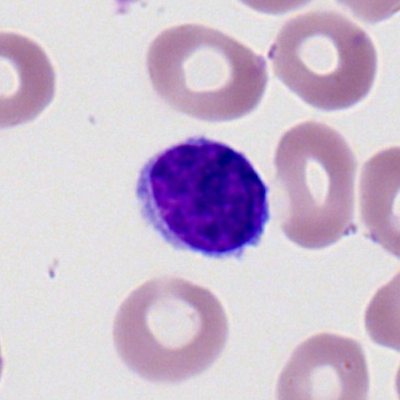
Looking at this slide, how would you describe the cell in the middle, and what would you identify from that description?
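Nucleus fills almost entire cell; only thin cytoplasmic rim remains. Rim pale blue, most visible on left; left cytoplasmic edge slightly frayed. Chromatin dark purple, coarsely clumped. Lymphocyte.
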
